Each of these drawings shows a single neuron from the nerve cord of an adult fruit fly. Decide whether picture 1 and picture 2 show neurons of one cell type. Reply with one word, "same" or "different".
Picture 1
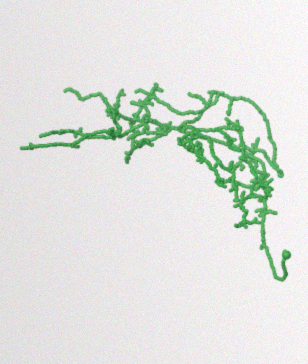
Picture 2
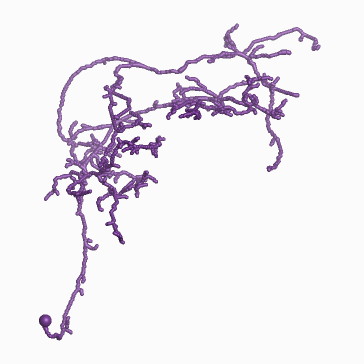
same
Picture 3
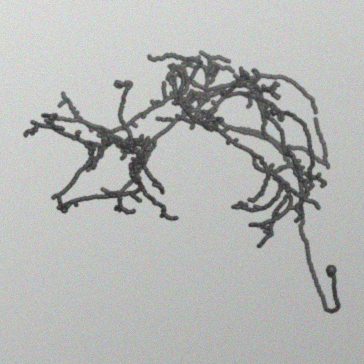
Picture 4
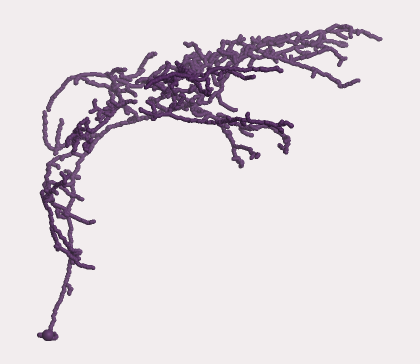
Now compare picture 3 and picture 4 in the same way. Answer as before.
different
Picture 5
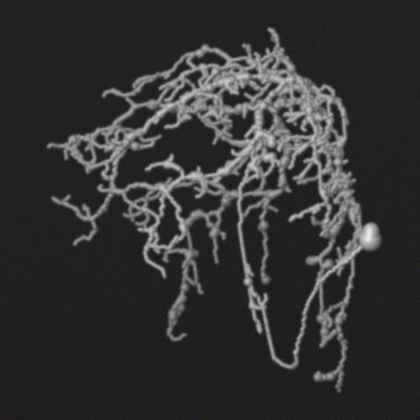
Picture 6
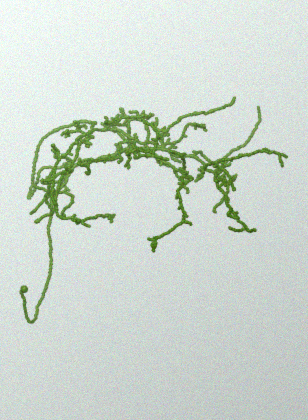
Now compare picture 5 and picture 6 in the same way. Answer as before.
different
